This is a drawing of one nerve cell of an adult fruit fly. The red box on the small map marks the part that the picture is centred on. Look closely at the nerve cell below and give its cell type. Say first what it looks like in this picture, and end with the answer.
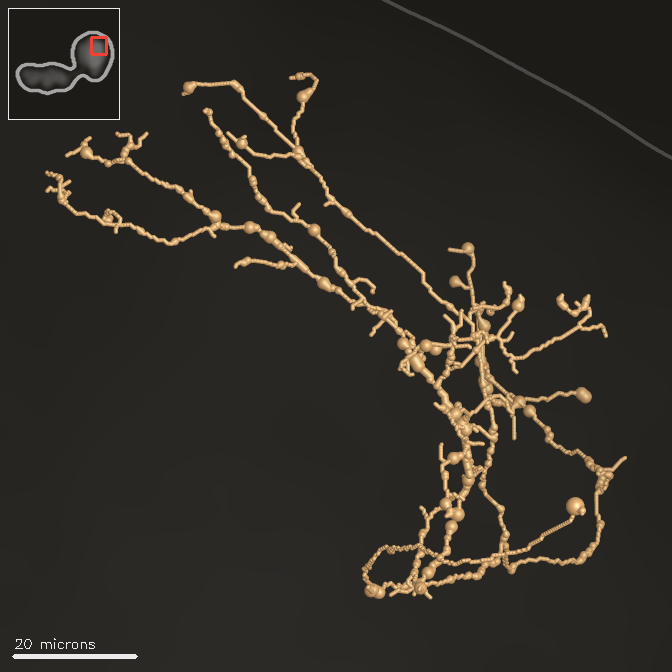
The cell body can be seen at the lower right of the picture. By the scale bar it is about 95 microns wide in this view. The picture shows dozens of branch ends. This is a central-brain intrinsic neuron. Its cell type is SIP028.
